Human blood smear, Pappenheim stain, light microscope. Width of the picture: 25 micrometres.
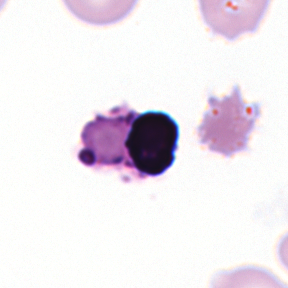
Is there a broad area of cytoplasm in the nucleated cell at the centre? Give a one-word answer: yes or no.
Yes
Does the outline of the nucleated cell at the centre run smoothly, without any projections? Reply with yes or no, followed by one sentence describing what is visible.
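No. The outline of the cytoplasm is irregular and ragged along its upper edge.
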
